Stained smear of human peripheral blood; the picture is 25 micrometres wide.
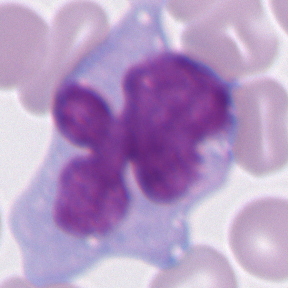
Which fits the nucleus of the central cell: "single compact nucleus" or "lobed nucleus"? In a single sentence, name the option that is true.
What this cell has is a nucleus split into lobes.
